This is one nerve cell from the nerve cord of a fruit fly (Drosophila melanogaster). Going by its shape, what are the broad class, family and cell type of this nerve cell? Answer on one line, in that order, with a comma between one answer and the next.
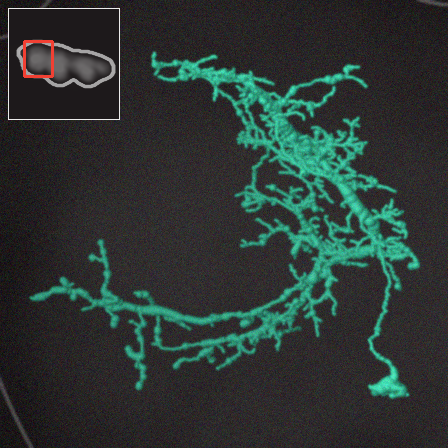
nerve-cord intrinsic neuron, hemilineage 12B, IN12B018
